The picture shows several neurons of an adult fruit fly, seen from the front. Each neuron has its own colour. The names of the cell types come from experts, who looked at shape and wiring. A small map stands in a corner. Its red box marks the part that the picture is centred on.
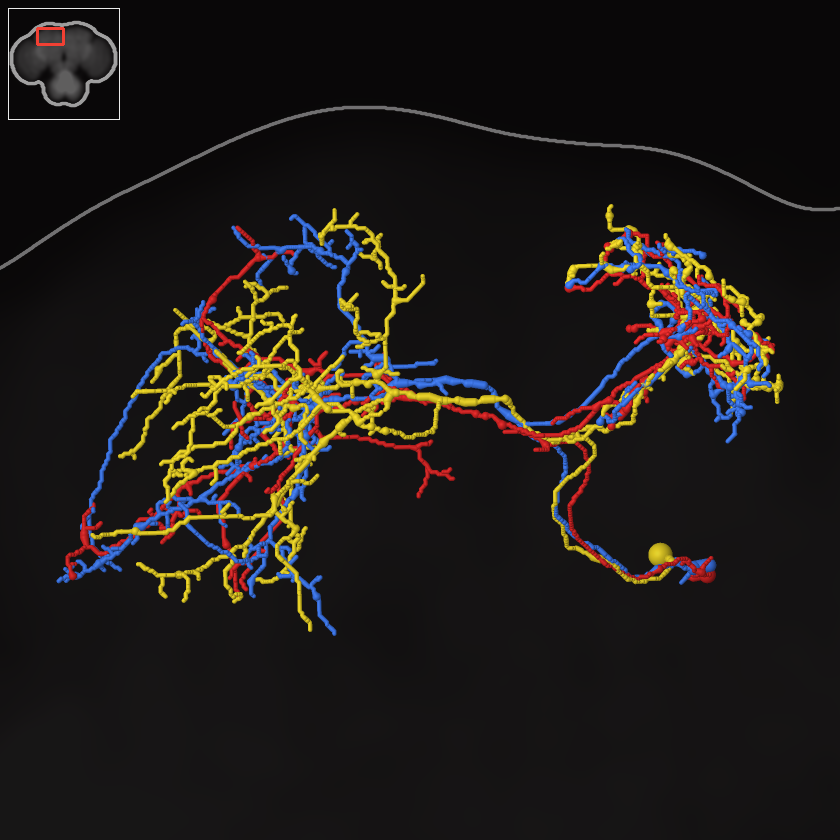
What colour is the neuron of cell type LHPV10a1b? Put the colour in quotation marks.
"blue"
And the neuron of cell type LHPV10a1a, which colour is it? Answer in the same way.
"red"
